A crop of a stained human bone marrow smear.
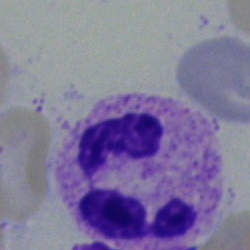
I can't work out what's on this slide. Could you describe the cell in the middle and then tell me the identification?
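The outline is round and smooth. The nucleus is divided into three separate lobes, with dark purple, densely clumped chromatin. The cytoplasm is abundant and pale pink-lilac. This is a segmented neutrophil.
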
